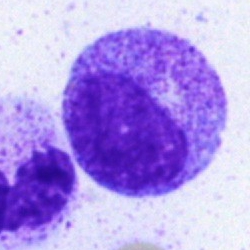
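Myelocyte, seen in the middle of this marrow smear. Its nucleus sits off-centre, toward the lower left. Purple granules are scattered throughout the pale bluish cytoplasm. Look at the cytoplasm against the nucleus's upper right edge: a pale area there holds few granules.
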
